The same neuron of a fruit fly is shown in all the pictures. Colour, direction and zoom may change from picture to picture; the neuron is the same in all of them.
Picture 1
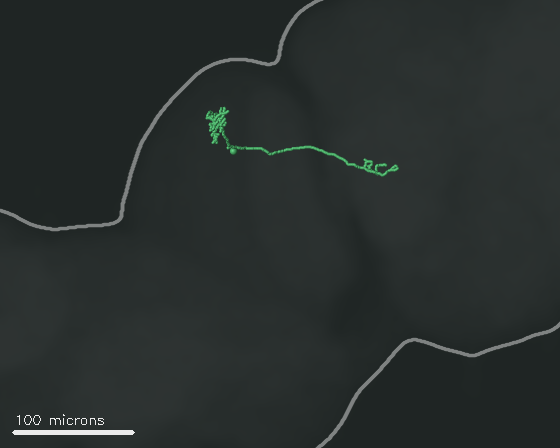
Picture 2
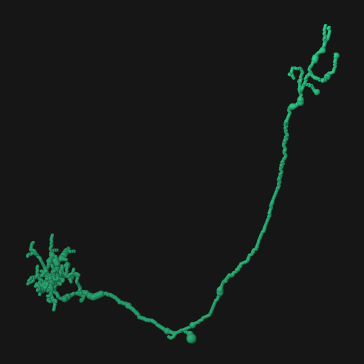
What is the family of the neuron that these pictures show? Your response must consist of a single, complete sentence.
Family LPC is the family of this neuron.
